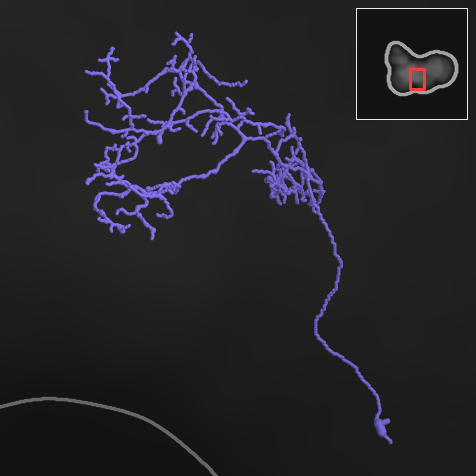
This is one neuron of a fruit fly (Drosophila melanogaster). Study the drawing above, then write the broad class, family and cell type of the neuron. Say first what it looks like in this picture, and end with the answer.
Its cell body lies at the lower right of the picture. Dozens of branch ends can be seen. Its broad class is central-brain intrinsic neuron. The family is hemilineage LB3. The cell type is CB2912.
